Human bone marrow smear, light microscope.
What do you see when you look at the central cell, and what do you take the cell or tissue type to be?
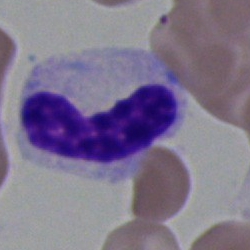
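Start with the outline: roughly round to oval, with a smooth edge. The nucleus, elongated and lying horizontally across the cell, curves like a bean with its indentation on the upper side. It has no nucleoli you can see. So this is a band neutrophil.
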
